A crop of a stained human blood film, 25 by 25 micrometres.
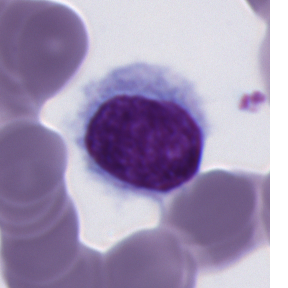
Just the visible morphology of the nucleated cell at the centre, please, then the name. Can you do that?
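Dark purple chromatin is densely clumped within the nucleus. A rim of pale greyish blue cytoplasm surrounds it, widest above the nucleus. Along its upper edge, the cytoplasm is frayed into fine, fuzzy projections. The cell is a hairy cell.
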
